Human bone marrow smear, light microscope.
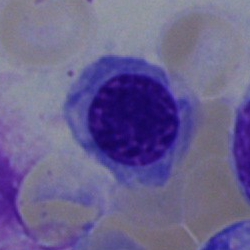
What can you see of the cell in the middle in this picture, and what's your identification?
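The cell has an irregular, somewhat angular outline rather than a smoothly round one. Coarse, clumped chromatin forms dark patches separated by small paler gaps. No nucleoli can be seen, and the cytoplasm shows no visible granules. Answer: erythroblast.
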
